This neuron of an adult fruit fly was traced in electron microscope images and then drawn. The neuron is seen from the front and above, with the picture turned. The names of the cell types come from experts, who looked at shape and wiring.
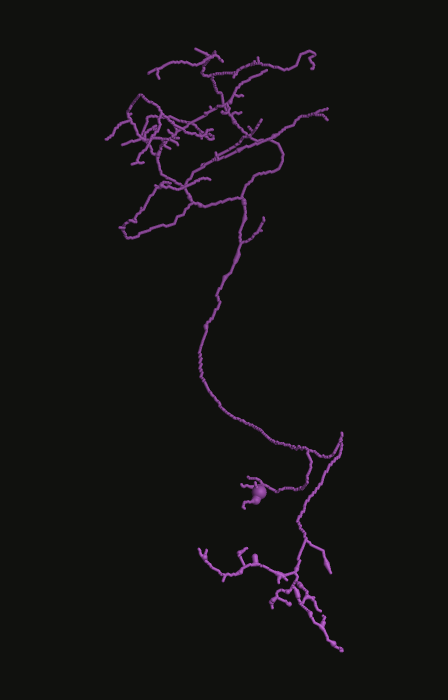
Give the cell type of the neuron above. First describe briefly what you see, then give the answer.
Dozens of branch ends can be seen. As drawn here it is more than twice as tall as it is wide. It is a visual projection neuron. It is of cell type LPT101.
